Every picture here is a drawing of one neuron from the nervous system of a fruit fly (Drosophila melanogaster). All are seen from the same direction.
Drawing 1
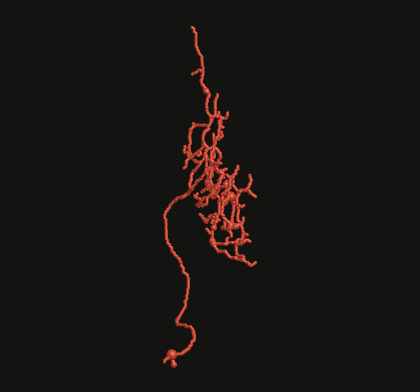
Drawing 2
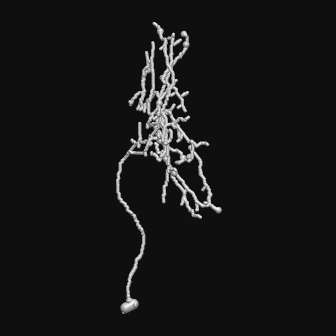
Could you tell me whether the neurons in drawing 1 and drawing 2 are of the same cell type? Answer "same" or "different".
same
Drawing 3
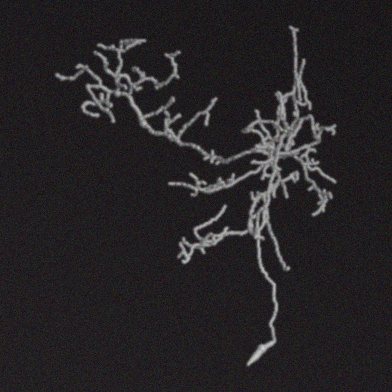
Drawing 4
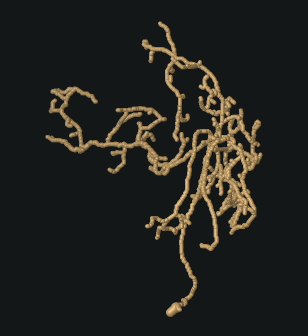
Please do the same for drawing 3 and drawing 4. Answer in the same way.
different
